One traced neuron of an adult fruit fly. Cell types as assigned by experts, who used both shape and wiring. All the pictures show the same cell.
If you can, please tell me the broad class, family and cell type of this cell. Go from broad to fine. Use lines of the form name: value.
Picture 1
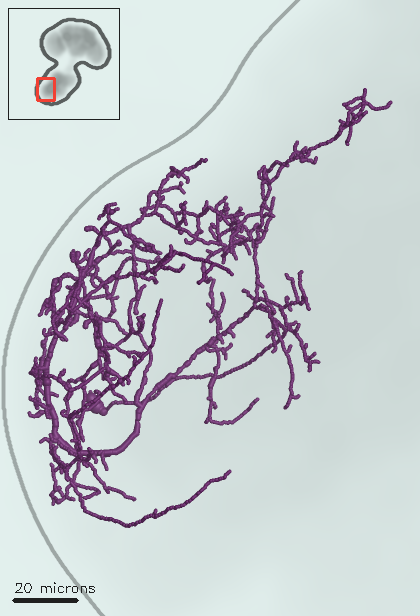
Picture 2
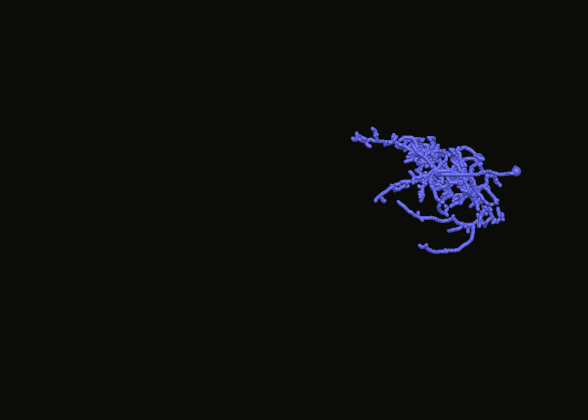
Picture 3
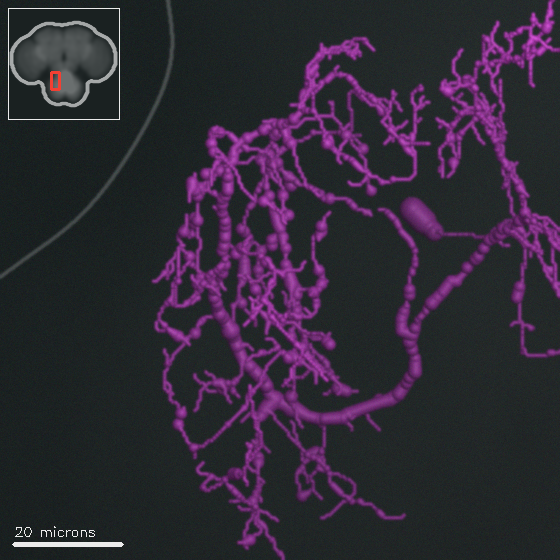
broad class: nerve-cord intrinsic neuron
family: hemilineage 03A
cell type: IN03A036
